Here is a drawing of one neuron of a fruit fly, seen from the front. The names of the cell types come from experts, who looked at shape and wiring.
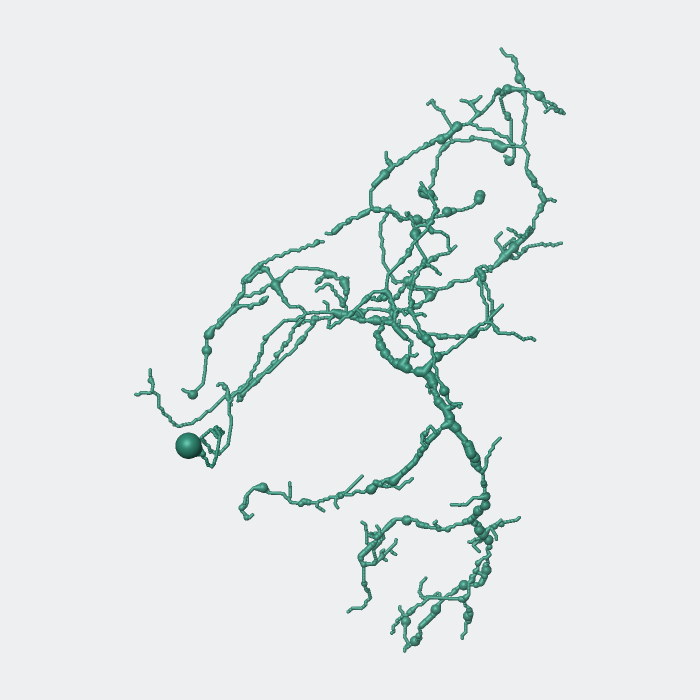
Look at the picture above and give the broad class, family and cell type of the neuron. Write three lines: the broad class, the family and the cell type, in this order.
nerve-cord intrinsic neuron
hemilineage 16B
IN16B091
